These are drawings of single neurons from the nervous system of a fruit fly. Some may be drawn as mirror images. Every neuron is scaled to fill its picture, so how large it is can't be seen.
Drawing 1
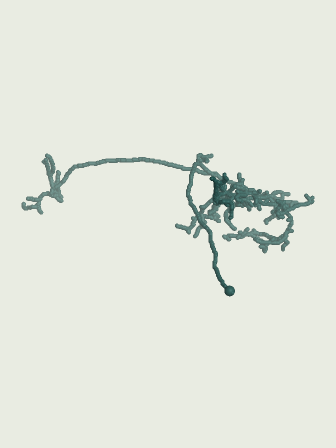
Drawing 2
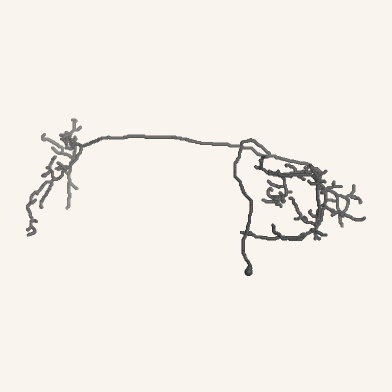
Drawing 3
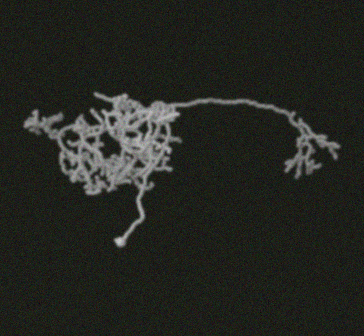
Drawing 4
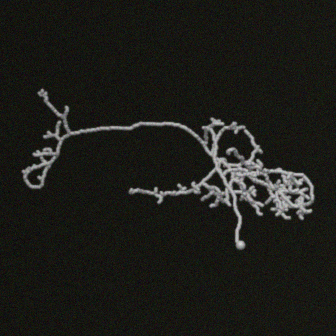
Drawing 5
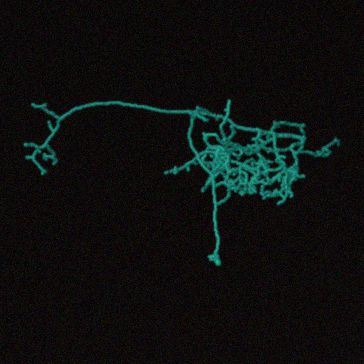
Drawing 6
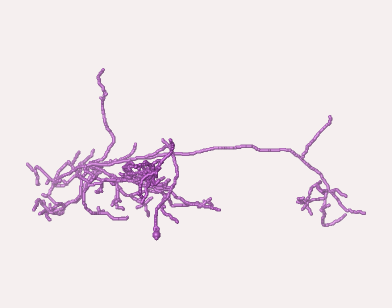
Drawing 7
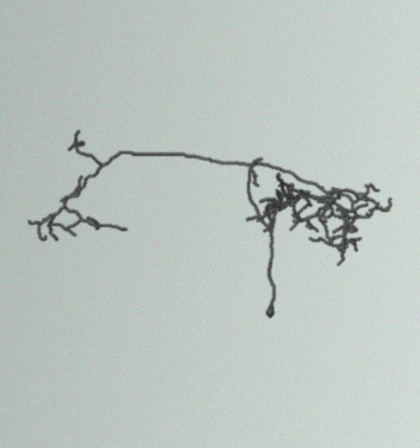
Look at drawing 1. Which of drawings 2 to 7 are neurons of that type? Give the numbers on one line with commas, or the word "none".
3, 5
